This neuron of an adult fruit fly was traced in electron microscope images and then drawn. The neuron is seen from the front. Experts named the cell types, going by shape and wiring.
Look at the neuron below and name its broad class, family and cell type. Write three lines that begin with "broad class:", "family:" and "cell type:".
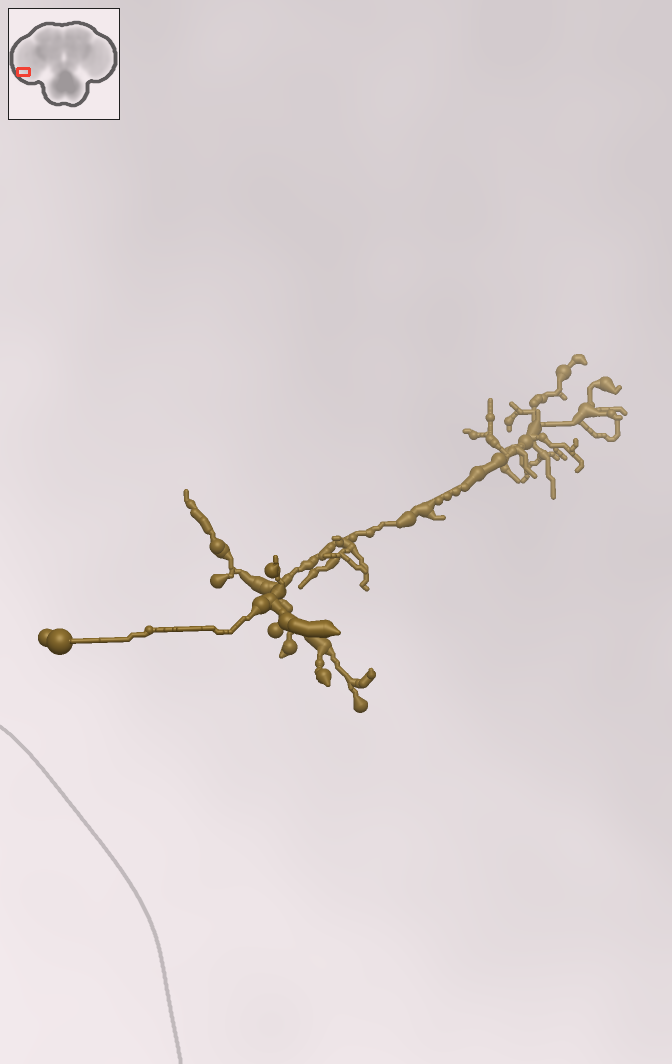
broad class: optic-lobe intrinsic neuron
family: Mi
cell type: Mi13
